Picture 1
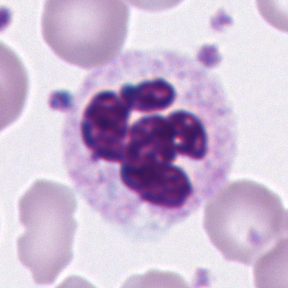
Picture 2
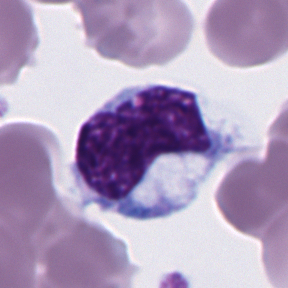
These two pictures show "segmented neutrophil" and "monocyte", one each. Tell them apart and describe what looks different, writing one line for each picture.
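The cell in picture 1 is a segmented neutrophil. Fine, small lilac granules are scattered evenly through the cytoplasm.
The cell in picture 2 is a monocyte. No distinct granules are seen in the cytoplasm.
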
